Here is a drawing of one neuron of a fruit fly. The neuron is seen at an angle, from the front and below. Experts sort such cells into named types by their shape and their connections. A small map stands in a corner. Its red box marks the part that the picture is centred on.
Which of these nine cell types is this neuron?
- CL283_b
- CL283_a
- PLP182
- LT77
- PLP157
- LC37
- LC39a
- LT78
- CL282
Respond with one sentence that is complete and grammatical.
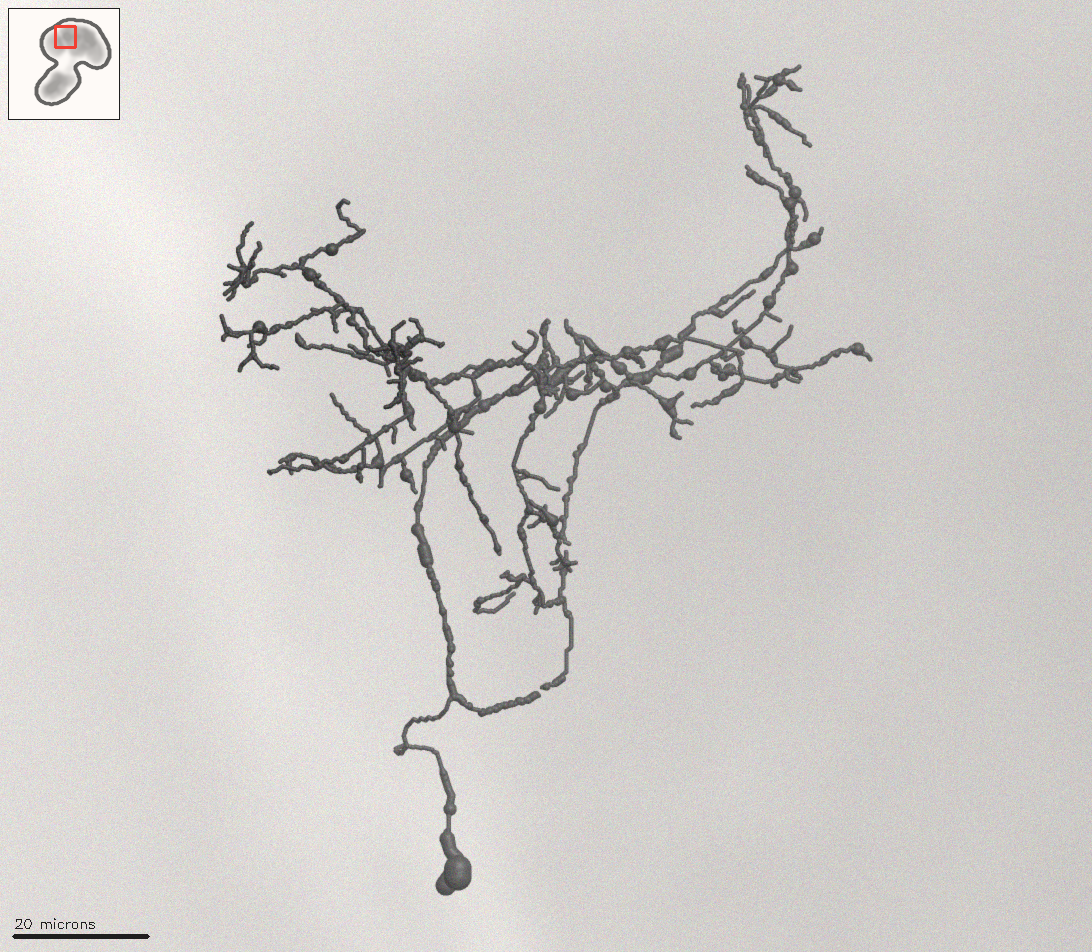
This neuron carries the cell type designation PLP182.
